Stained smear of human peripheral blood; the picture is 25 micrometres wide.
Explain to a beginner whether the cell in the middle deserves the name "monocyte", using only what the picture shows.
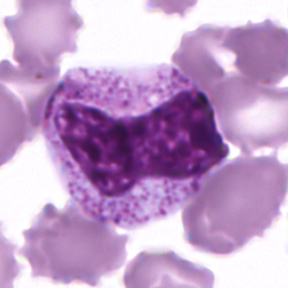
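No, monocyte does not fit; this cell is a metamyelocyte. Check one, the cytoplasm: numerous fine reddish-purple granules are scattered throughout it.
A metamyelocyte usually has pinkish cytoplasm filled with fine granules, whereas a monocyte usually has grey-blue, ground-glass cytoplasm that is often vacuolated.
The granules therefore speak for metamyelocyte and against monocyte. Check two, the chromatin: dark purple and coarsely clumped, with paler gaps.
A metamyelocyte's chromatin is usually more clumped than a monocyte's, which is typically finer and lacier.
This point too favours metamyelocyte over monocyte. Check three, nucleoli: none are visible.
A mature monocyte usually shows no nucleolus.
So this check does not count against monocyte. Also seen: a roughly round outline, and a single unsegmented nucleus pinched in at its middle and stretching horizontally across nearly the full width of the cell.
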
